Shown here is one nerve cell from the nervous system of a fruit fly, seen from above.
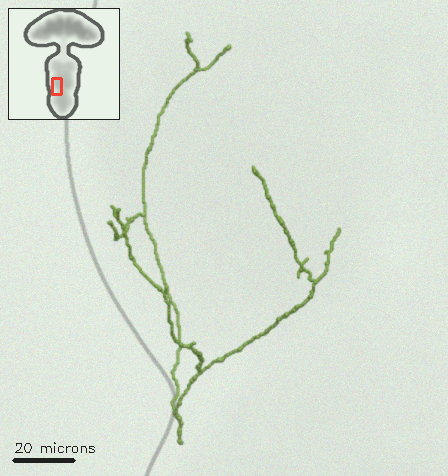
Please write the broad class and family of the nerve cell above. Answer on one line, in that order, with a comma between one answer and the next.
sensory neuron entering the nerve cord, class mechanosensory proprioceptive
